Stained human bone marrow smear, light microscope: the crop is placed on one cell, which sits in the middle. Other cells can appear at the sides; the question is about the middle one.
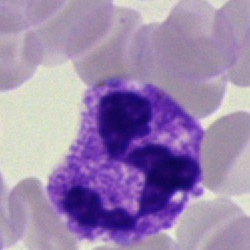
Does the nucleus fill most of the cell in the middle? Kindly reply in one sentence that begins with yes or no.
No, this cell has broad cytoplasm around its nucleus.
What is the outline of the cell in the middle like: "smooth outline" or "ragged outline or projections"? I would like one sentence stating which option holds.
The cell is bounded by a rough outline.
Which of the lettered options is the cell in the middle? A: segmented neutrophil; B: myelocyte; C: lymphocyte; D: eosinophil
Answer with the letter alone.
A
